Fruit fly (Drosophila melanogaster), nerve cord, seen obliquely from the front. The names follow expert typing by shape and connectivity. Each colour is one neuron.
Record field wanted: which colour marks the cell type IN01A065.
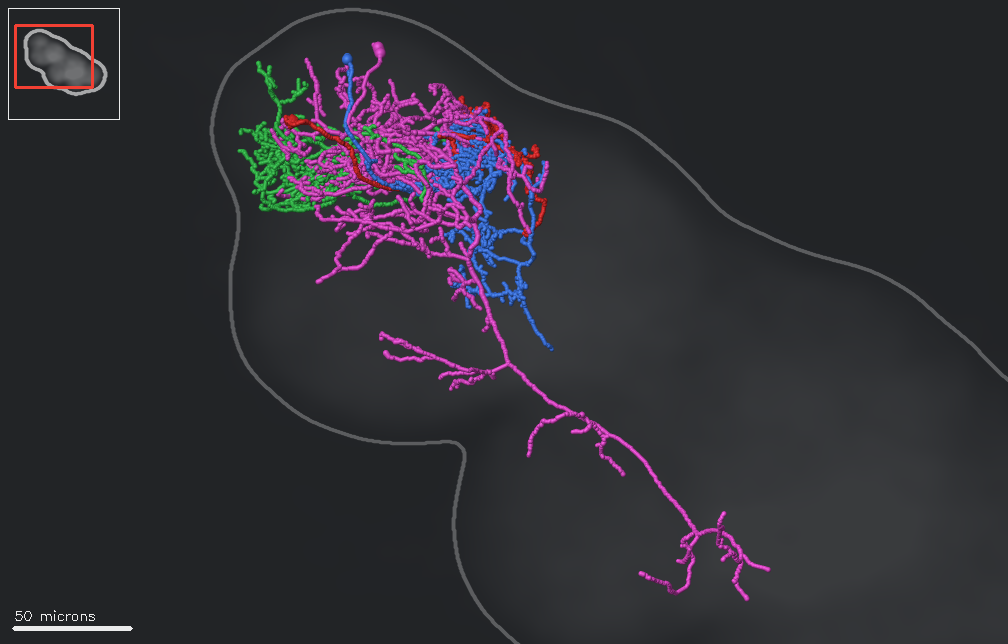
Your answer: green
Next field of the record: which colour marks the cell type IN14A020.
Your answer: red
